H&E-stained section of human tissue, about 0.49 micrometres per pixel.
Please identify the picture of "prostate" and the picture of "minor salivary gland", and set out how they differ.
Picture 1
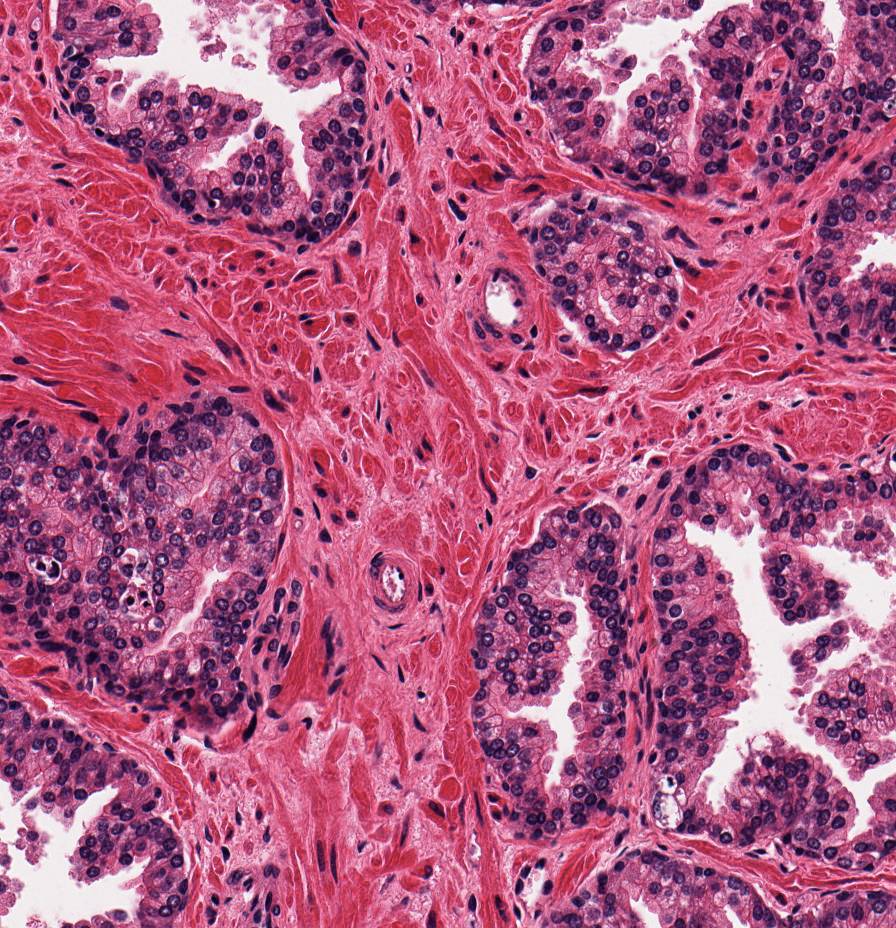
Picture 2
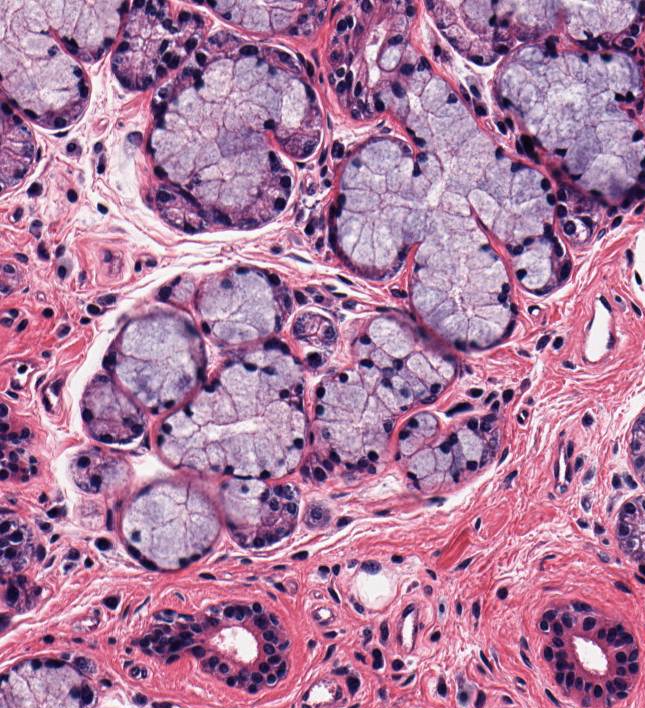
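Of the two, the prostate is picture 1 and the minor salivary gland picture 2. In the prostate, glands lie at the left, right and corners, separated by a broad band of pink stroma running roughly top to bottom through the centre. Their walls are folded, with epithelial projections giving the lumens an irregular branching outline, and the epithelial nuclei are small, round and fairly uniform. The stroma consists largely of bundles of smooth muscle cells with bright pink cytoplasm and elongated nuclei, running in varied directions. In the minor salivary gland, clusters of mucous acini fill the upper and central field, separated by bands of pink collagenous connective tissue, with ducts in fibrous stroma along the bottom edge. The acinar cells have pale, bluish-grey, foamy cytoplasm and dark, flattened nuclei pressed against the cell bases.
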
